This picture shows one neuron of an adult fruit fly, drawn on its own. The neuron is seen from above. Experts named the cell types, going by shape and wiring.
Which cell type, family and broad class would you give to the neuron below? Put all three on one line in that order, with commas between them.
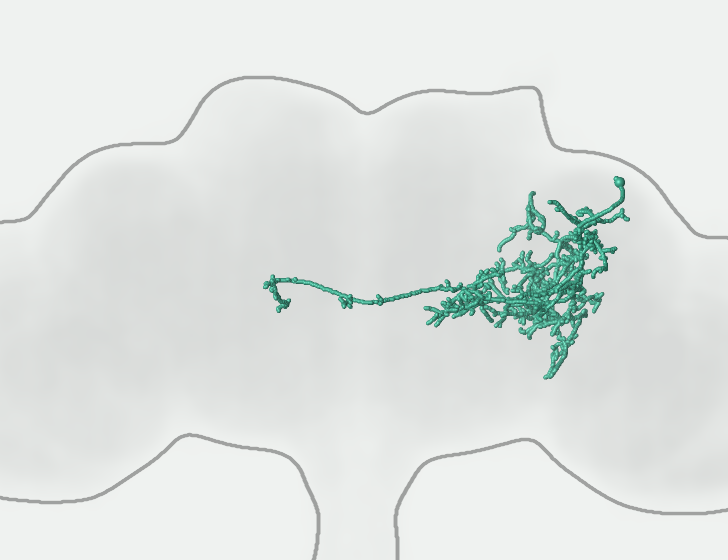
CL022_c, hemilineage VLPd1, central-brain intrinsic neuron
